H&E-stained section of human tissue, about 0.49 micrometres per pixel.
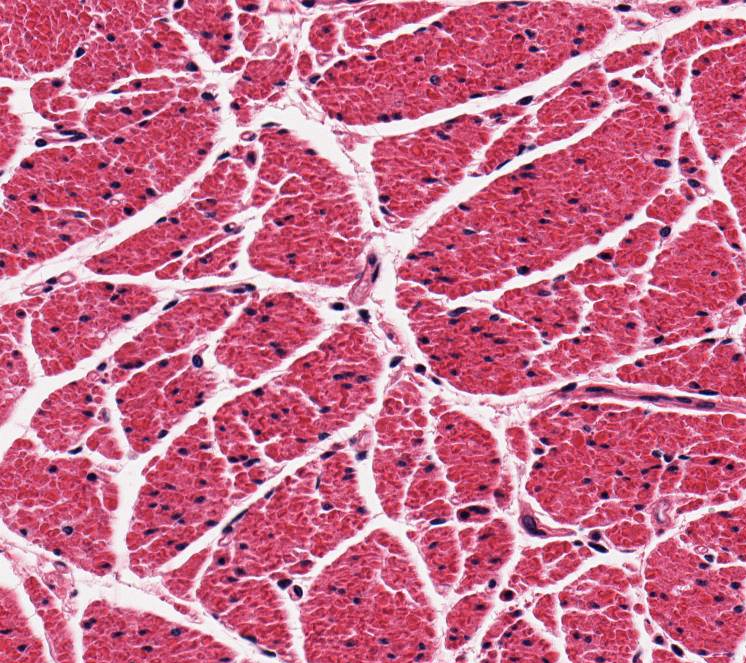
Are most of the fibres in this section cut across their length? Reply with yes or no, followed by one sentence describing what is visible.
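Yes. Within the bundles the muscle cells are cut mostly in cross section, appearing as small tightly packed polygonal profiles.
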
